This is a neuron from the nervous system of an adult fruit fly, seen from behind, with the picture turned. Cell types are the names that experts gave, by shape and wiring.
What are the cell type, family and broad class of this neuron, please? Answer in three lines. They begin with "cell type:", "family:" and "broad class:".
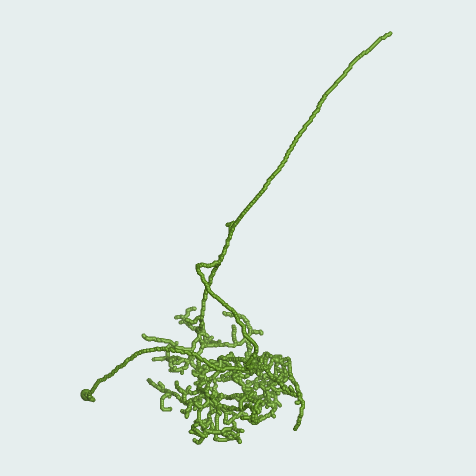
cell type: AVLP261_a
family: hemilineage VLPl&d1_lateral
broad class: central-brain intrinsic neuron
